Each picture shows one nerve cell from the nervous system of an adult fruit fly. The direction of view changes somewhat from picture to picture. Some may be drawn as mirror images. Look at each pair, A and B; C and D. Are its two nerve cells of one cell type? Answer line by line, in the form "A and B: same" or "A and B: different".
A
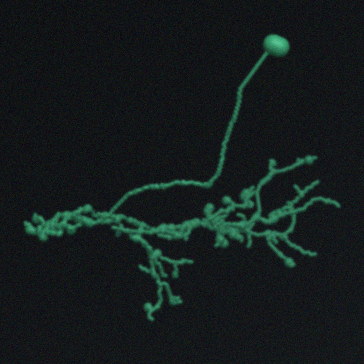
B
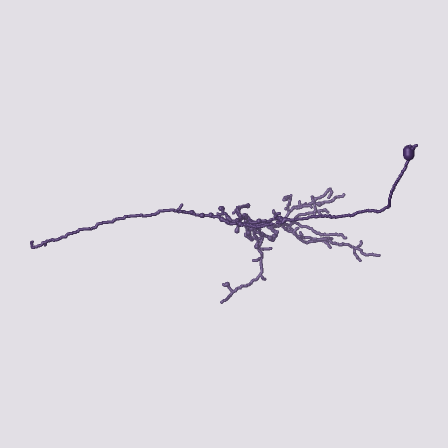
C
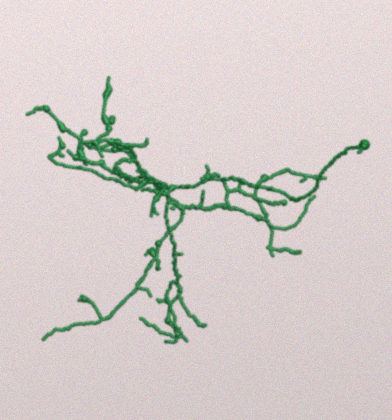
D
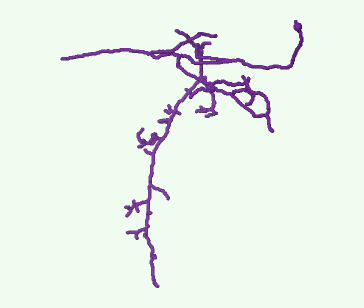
A and B: different
C and D: different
